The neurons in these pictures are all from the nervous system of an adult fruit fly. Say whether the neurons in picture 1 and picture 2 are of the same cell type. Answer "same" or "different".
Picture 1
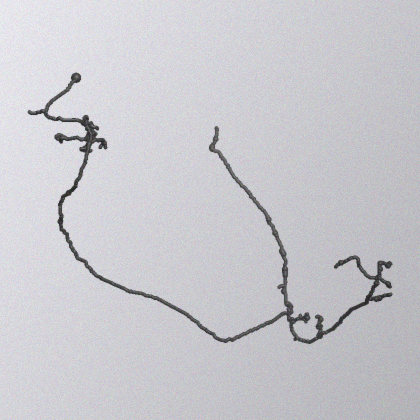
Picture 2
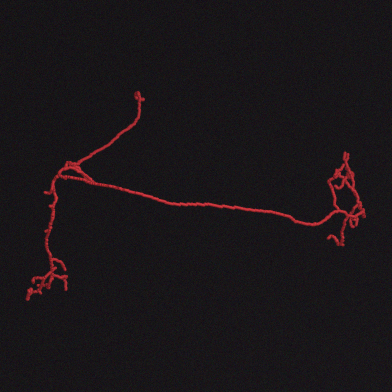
same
